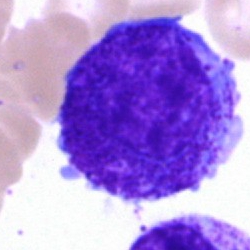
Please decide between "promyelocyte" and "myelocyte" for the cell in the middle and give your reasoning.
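This is a promyelocyte.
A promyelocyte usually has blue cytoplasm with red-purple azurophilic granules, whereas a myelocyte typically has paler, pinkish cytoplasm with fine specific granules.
Here the narrow rim of cytoplasm along the right edge is paler bluish, which fits the promyelocyte rather than the myelocyte. The cell stains deep violet overall, and the outline of the nucleus is largely hidden beneath the granules. A small pale blue bleb projects from the lower left edge.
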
